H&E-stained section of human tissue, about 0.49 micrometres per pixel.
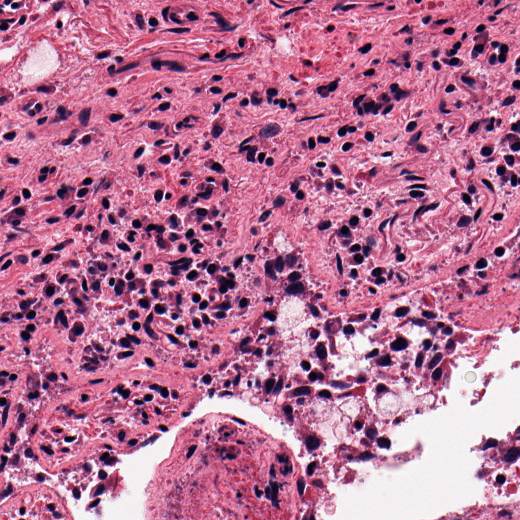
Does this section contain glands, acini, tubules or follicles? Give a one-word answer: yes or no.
No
